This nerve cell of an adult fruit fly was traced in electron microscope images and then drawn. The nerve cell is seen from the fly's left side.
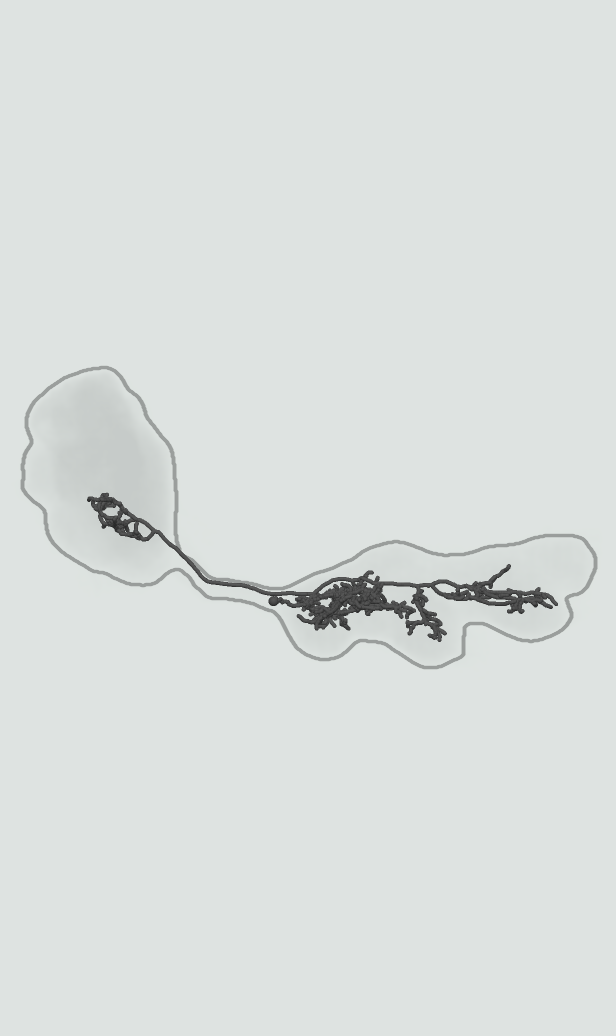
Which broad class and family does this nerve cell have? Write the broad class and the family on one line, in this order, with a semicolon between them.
ascending neuron; hemilineage 18B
